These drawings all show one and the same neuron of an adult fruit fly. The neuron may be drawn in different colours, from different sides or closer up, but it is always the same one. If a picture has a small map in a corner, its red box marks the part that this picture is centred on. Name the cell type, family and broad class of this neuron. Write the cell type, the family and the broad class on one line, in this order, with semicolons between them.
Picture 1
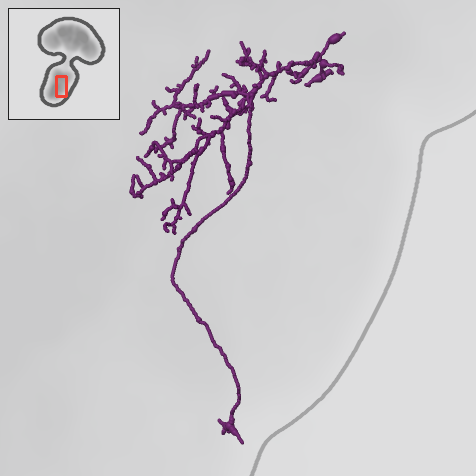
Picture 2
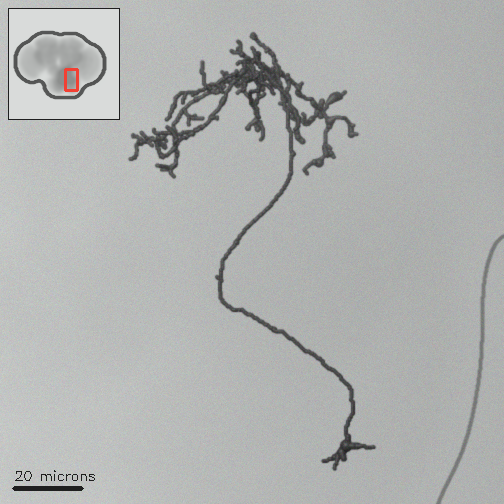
IN03B060; hemilineage 03B; nerve-cord intrinsic neuron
